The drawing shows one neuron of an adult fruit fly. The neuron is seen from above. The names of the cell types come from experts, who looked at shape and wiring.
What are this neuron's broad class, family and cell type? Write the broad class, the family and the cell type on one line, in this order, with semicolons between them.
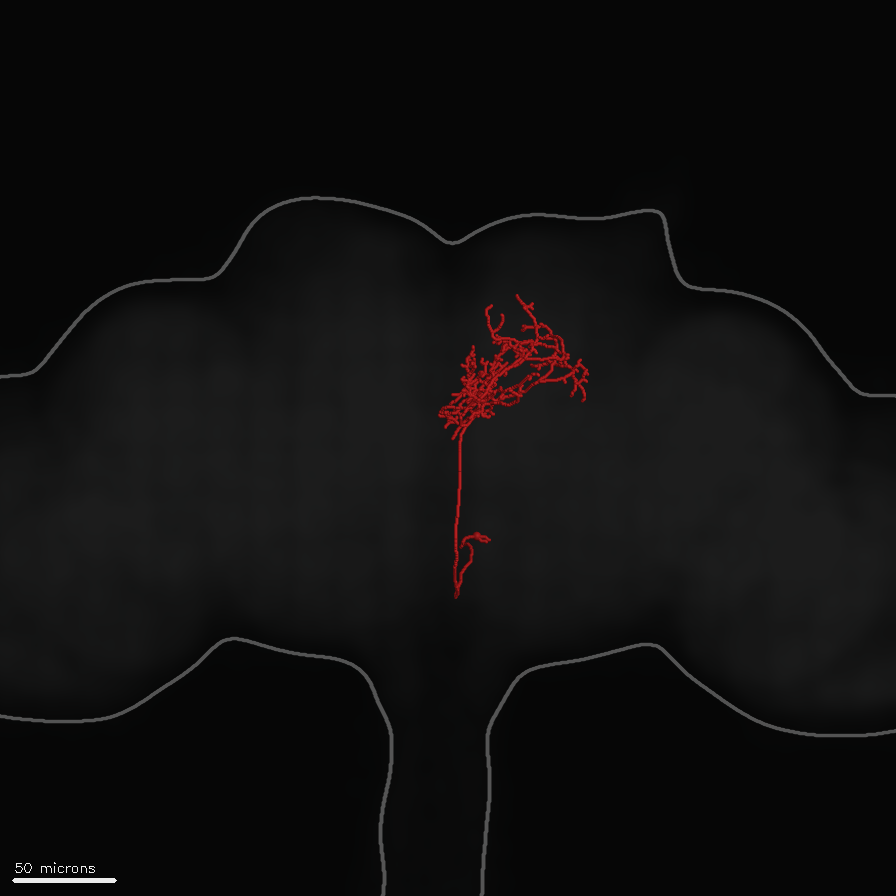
central-brain intrinsic neuron; hemilineage LB5; GNG397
